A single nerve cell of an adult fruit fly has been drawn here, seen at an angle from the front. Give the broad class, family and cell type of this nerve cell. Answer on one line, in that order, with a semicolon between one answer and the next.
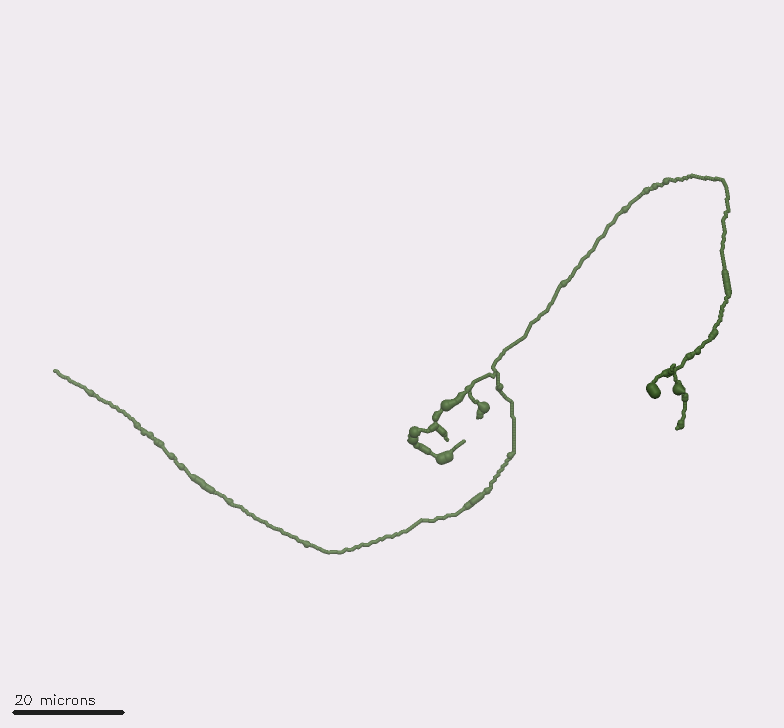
sensory neuron entering the brain; class olfactory; ORN_VM2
